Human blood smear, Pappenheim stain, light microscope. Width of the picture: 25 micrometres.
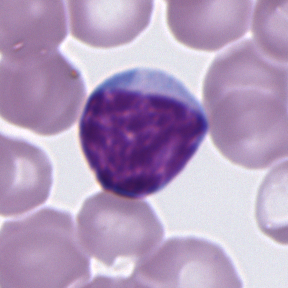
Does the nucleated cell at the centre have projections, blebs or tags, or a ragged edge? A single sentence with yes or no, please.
No, smooth rather than rough is the outline of this cell.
